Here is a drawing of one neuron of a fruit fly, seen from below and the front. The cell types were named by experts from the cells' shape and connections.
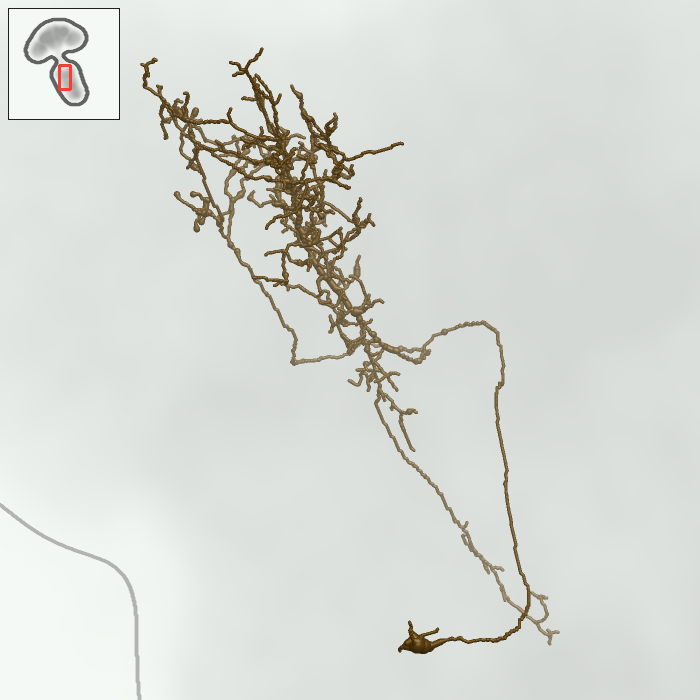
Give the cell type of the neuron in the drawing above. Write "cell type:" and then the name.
cell type: IN02A021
